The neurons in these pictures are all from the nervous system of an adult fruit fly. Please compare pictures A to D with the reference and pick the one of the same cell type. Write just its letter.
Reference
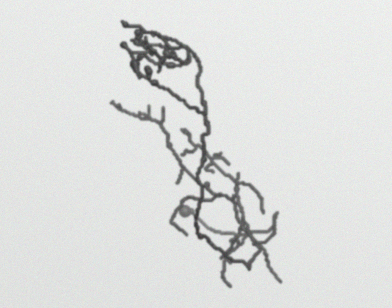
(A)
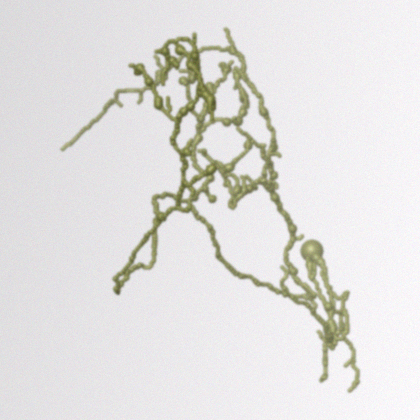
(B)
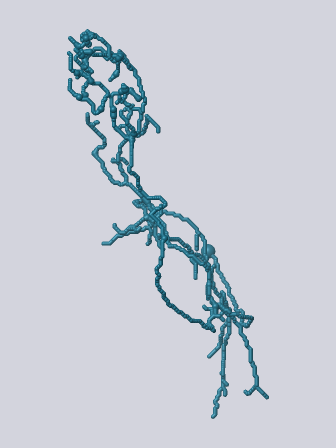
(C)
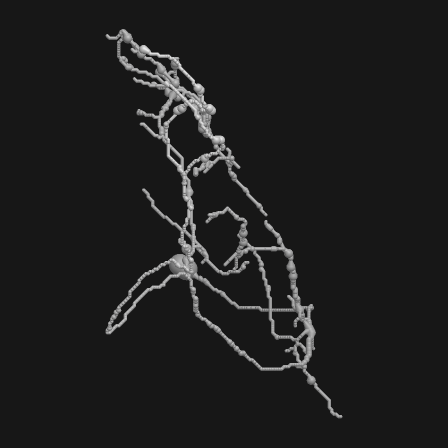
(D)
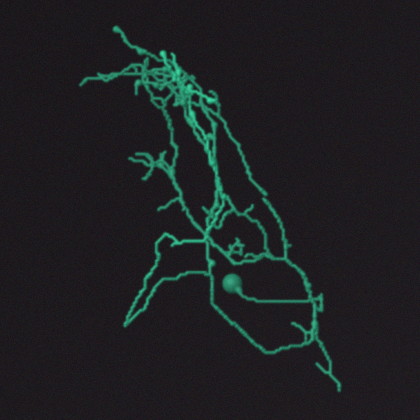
B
